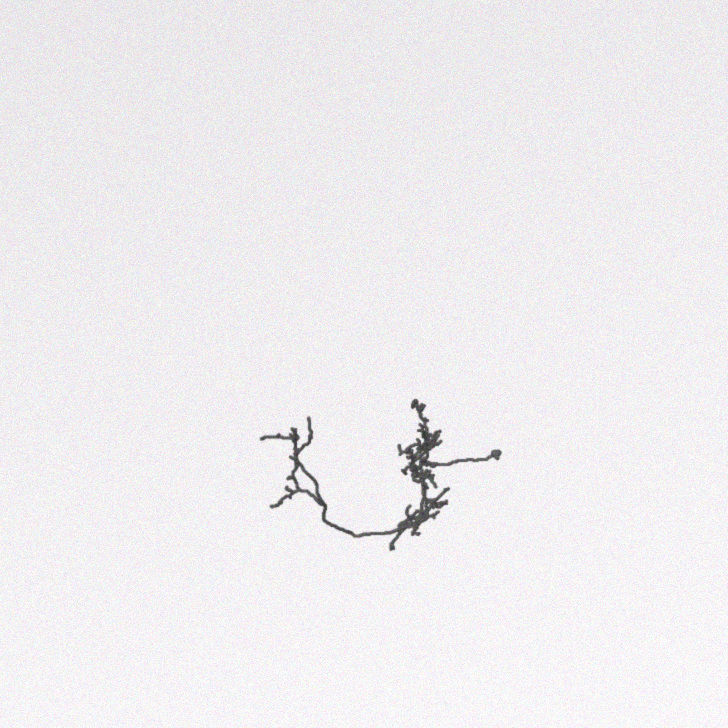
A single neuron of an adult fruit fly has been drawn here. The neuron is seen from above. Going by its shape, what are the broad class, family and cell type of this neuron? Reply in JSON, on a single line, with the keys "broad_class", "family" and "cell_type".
{"broad_class": "central-brain intrinsic neuron", "family": "hemilineage LB6", "cell_type": "PS353"}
